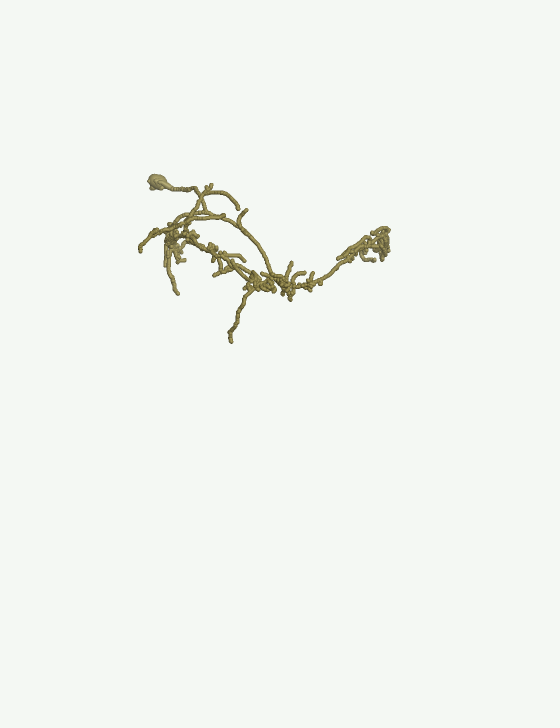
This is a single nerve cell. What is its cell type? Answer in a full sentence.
The cell type is MNxm01.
